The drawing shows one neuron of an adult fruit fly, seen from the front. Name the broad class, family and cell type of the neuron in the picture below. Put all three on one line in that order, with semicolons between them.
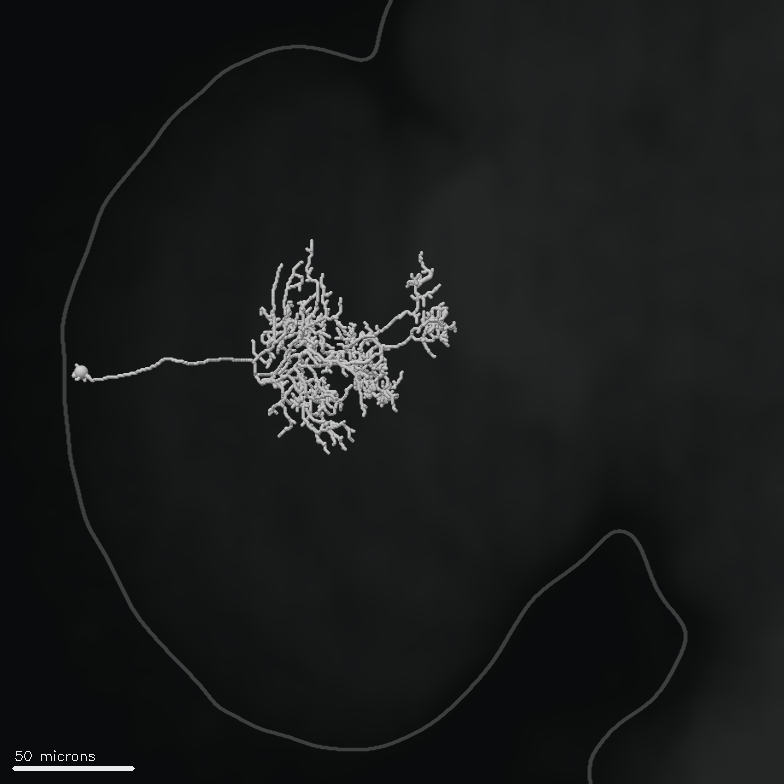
optic-lobe intrinsic neuron; TmY; TmY16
